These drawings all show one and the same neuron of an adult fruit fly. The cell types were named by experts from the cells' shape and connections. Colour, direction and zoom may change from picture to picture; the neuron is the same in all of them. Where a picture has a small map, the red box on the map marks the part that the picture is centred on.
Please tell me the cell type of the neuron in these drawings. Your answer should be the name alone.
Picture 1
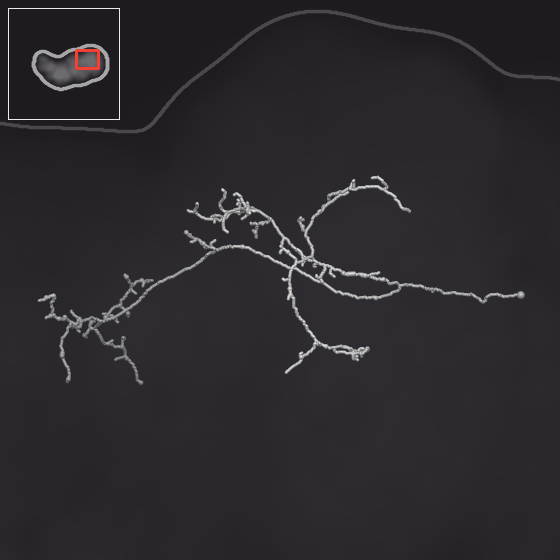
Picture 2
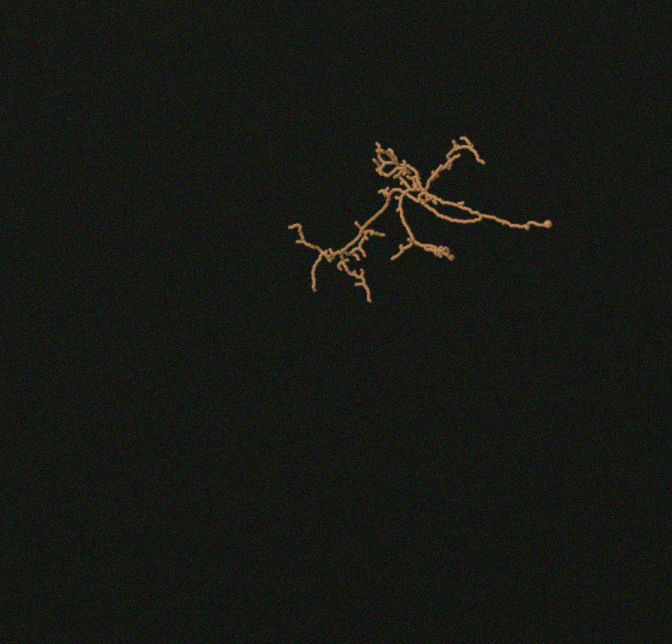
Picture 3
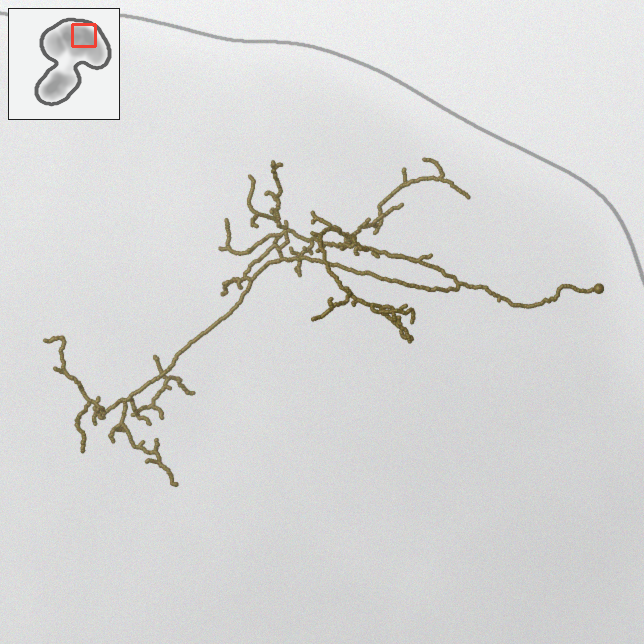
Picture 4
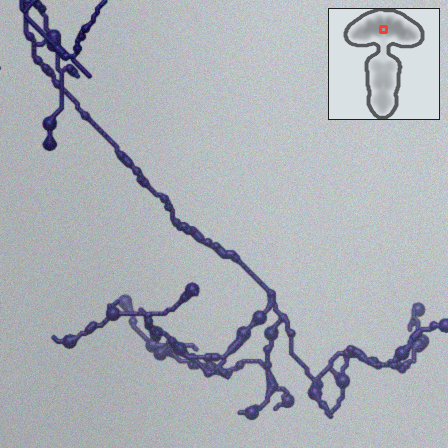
SMP019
